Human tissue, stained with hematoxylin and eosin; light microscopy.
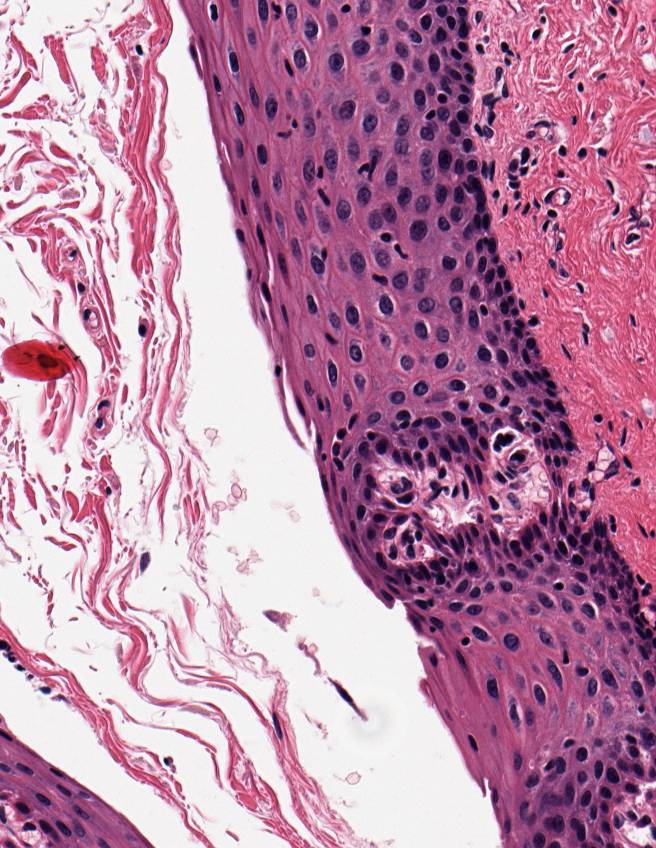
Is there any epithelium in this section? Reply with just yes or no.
Yes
